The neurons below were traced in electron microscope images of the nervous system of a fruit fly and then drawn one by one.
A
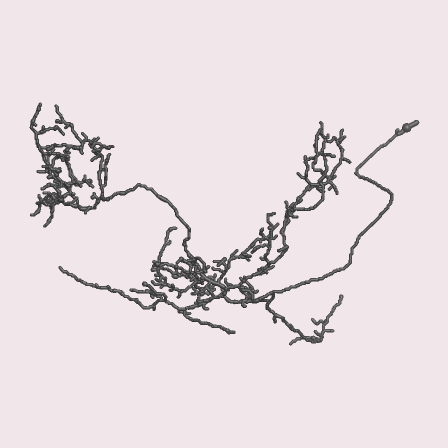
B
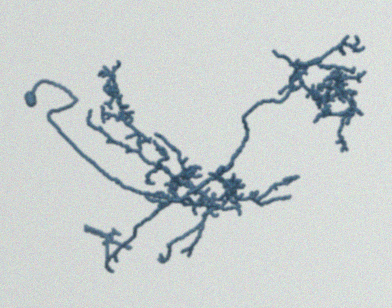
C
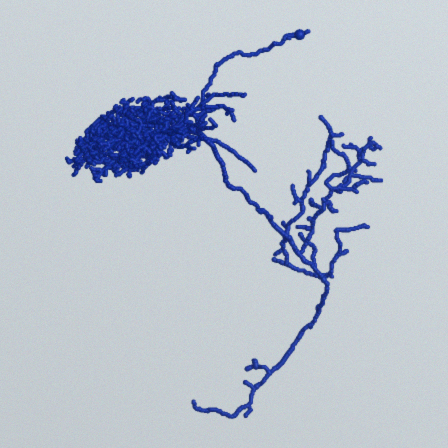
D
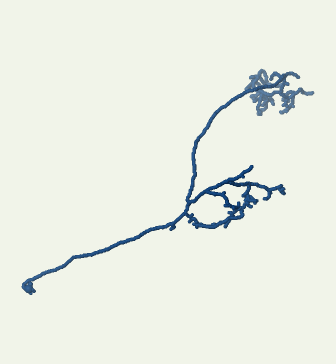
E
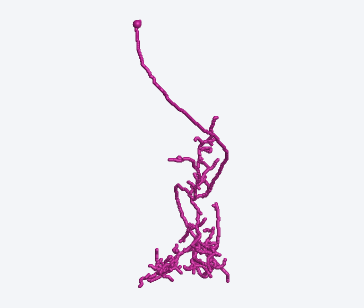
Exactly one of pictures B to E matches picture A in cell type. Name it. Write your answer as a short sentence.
The neuron in picture B is of the same cell type.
